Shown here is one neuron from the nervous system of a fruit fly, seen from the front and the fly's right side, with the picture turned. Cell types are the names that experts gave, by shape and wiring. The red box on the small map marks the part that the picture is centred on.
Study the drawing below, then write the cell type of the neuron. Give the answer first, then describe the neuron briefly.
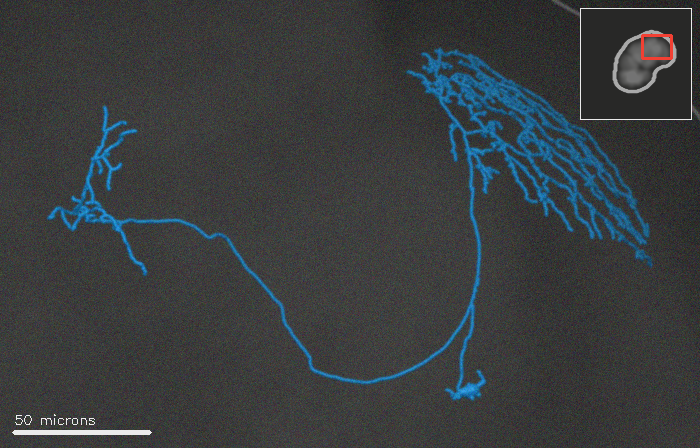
The cell type is MeVP46. This is a visual projection neuron. From left to right in the picture it spans about 200 microns. The picture shows dozens of branch ends.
